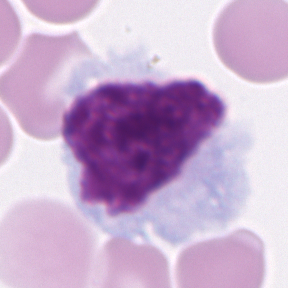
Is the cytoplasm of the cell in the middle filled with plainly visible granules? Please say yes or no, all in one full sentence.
No, in the cell's cytoplasm no granules are visible.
